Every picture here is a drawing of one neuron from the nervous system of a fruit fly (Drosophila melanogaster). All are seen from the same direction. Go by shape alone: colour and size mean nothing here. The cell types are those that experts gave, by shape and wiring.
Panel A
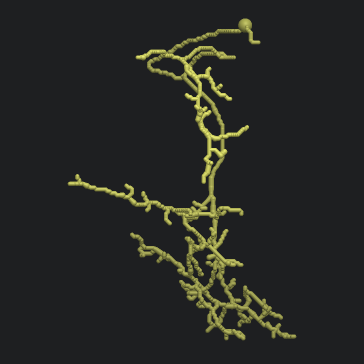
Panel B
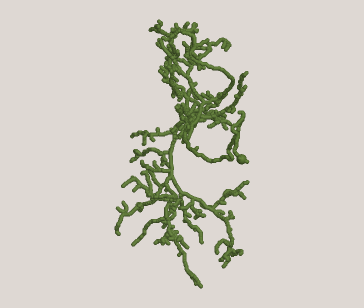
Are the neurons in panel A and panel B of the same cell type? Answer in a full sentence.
They are of different cell types.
